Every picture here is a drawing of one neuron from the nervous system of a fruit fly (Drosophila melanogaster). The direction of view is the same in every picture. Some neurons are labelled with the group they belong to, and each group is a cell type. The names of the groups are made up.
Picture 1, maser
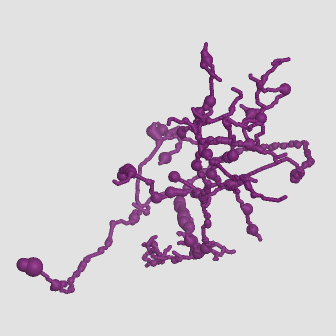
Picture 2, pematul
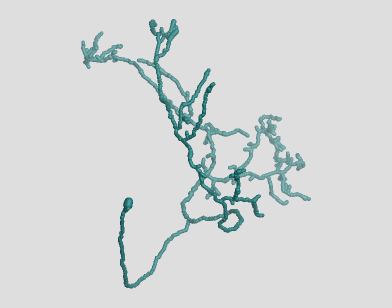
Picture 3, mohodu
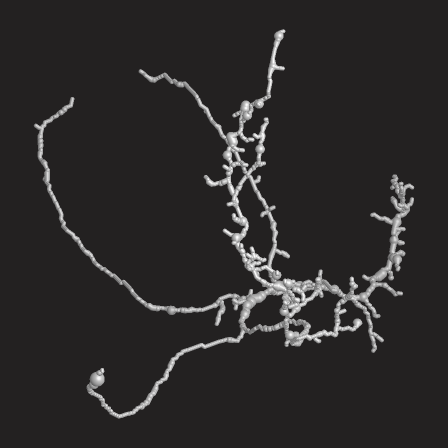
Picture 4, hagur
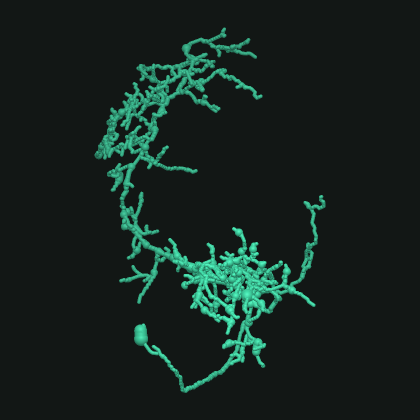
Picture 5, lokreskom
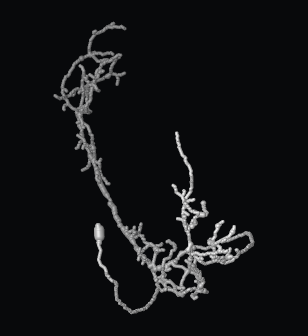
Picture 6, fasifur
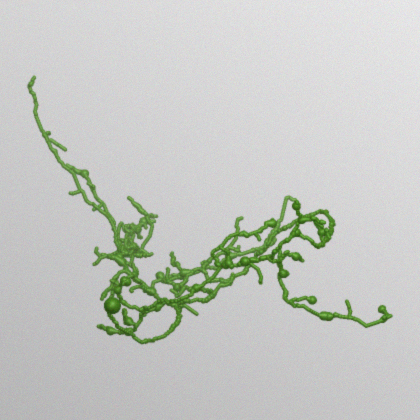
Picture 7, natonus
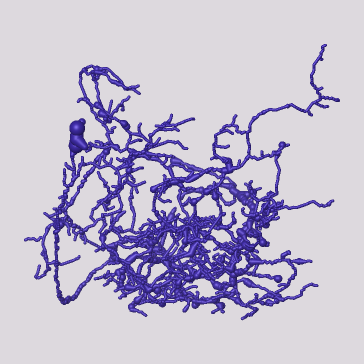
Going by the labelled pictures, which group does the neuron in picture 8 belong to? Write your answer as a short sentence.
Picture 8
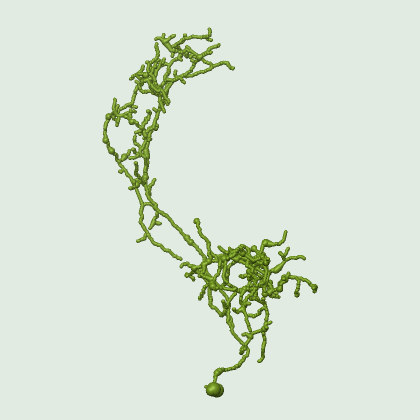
It belongs to hagur.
